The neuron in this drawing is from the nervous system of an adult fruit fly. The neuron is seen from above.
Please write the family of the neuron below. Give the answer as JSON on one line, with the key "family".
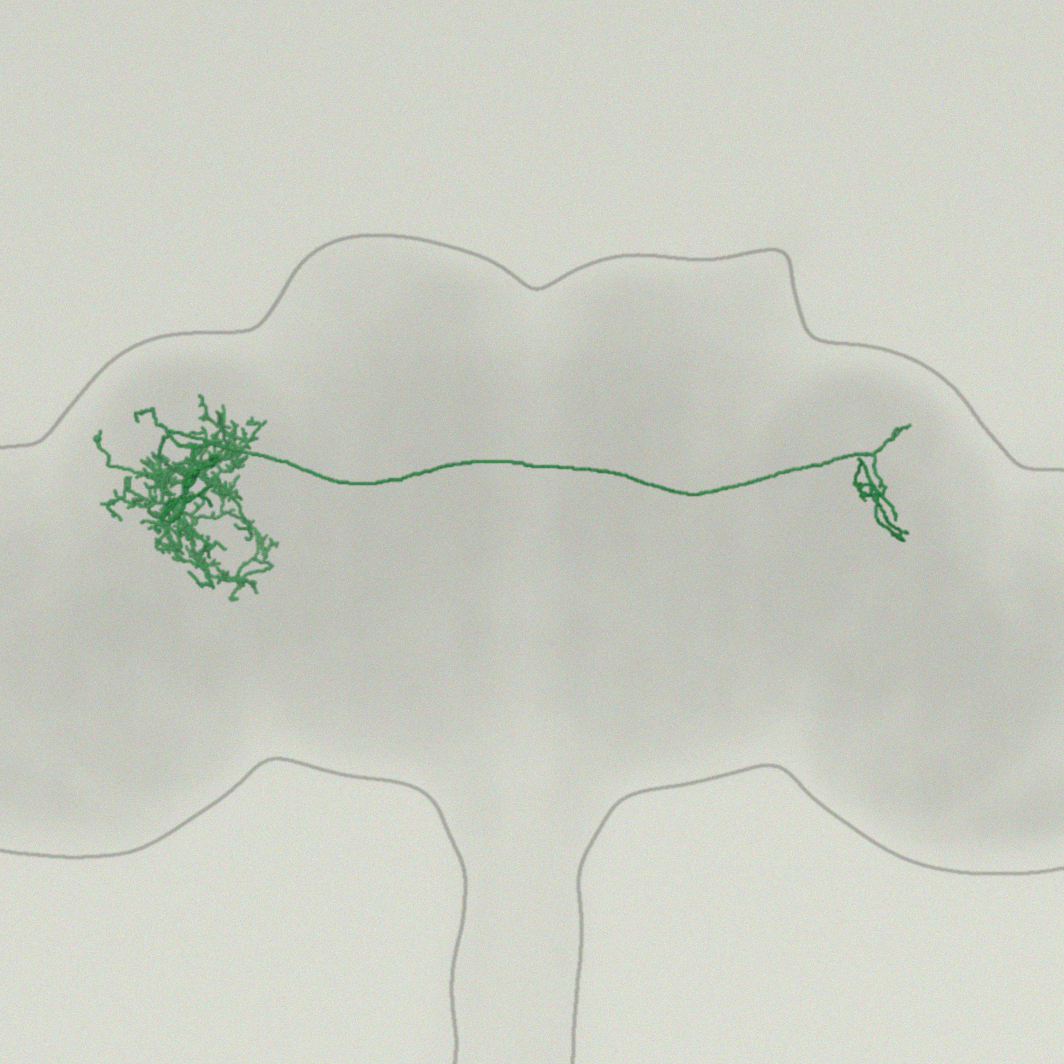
{"family": "hemilineage VLPl&p2_lateral"}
